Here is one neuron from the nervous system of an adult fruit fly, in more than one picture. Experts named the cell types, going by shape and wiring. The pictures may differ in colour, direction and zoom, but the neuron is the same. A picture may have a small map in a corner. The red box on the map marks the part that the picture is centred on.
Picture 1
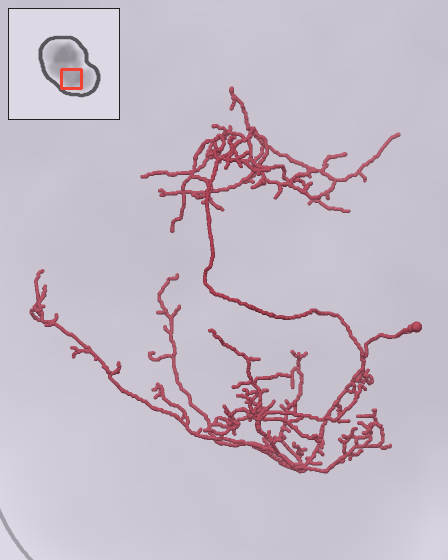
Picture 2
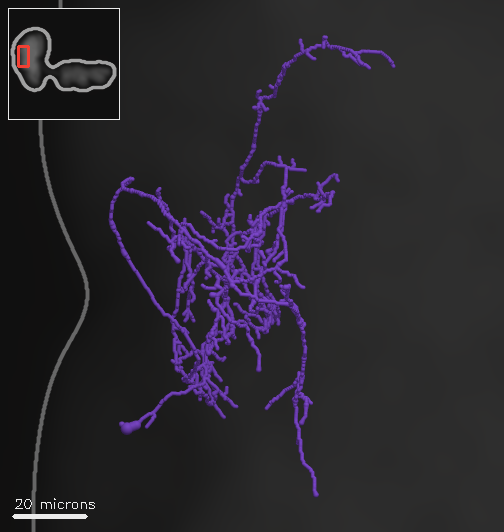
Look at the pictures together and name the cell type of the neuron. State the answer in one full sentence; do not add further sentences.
The neuron is of cell type AOTU020.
